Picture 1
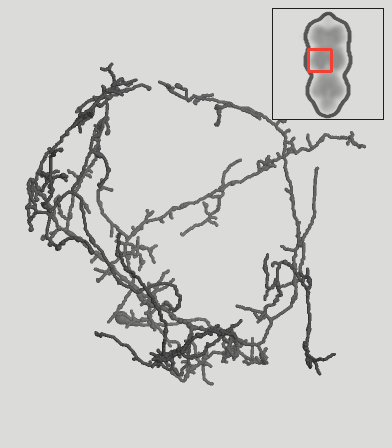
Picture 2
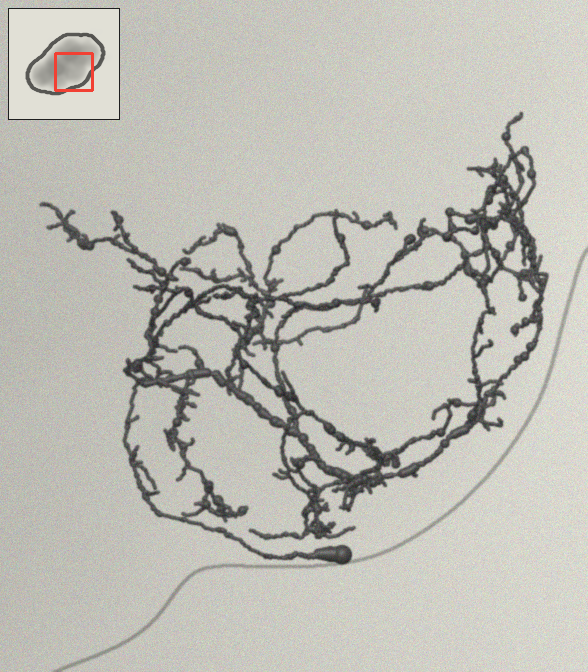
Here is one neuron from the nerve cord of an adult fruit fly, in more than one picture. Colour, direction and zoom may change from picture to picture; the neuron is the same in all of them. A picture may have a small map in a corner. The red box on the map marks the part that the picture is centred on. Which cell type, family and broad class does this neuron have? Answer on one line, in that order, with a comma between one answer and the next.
IN04B057, hemilineage 04B, nerve-cord intrinsic neuron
